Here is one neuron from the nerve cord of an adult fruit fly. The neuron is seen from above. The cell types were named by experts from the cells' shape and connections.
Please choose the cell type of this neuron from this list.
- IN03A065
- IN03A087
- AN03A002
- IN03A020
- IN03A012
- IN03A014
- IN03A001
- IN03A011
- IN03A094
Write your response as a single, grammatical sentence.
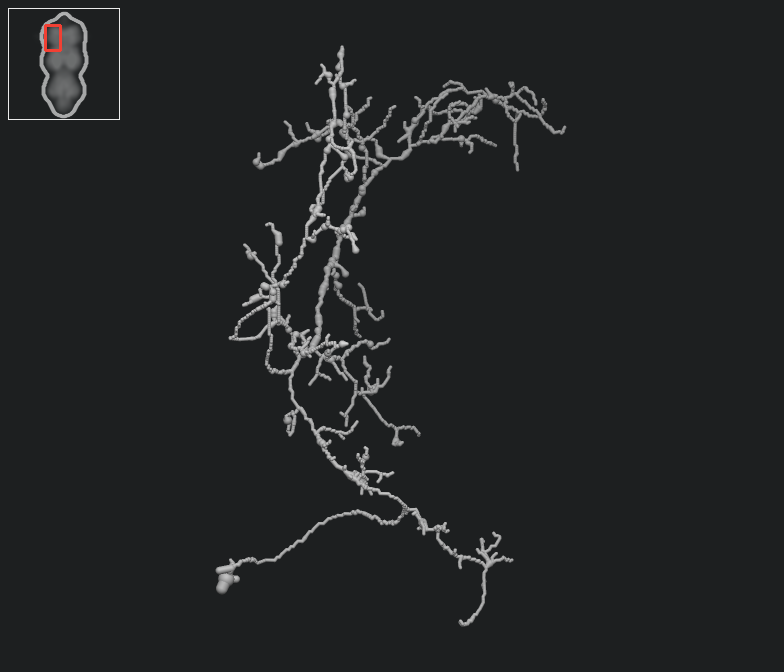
This particular neuron has the cell type IN03A087.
